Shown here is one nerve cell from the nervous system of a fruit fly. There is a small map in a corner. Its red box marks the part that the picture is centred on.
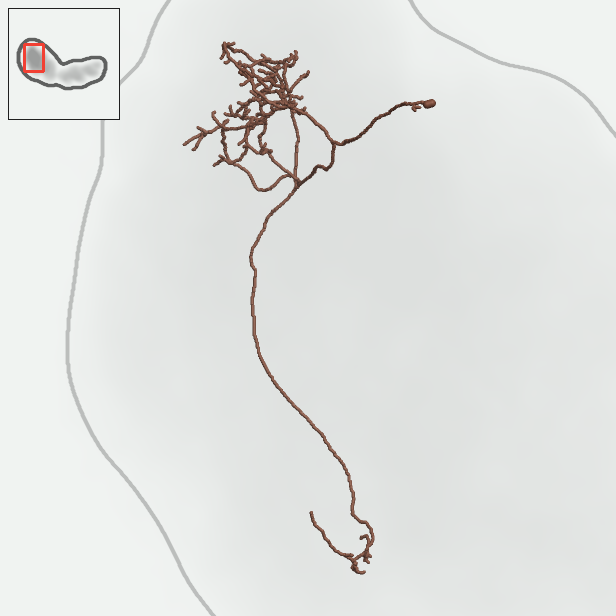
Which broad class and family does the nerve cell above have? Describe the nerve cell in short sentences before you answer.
As drawn here it is taller than it is wide. It is a central-brain intrinsic neuron. The family is hemilineage SMPpv2_dorsal.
